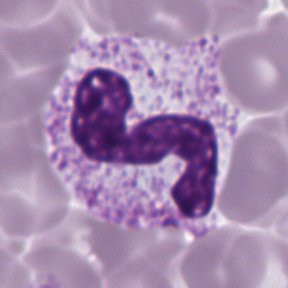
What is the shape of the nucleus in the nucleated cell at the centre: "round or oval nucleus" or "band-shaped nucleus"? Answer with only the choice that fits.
Band-shaped nucleus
